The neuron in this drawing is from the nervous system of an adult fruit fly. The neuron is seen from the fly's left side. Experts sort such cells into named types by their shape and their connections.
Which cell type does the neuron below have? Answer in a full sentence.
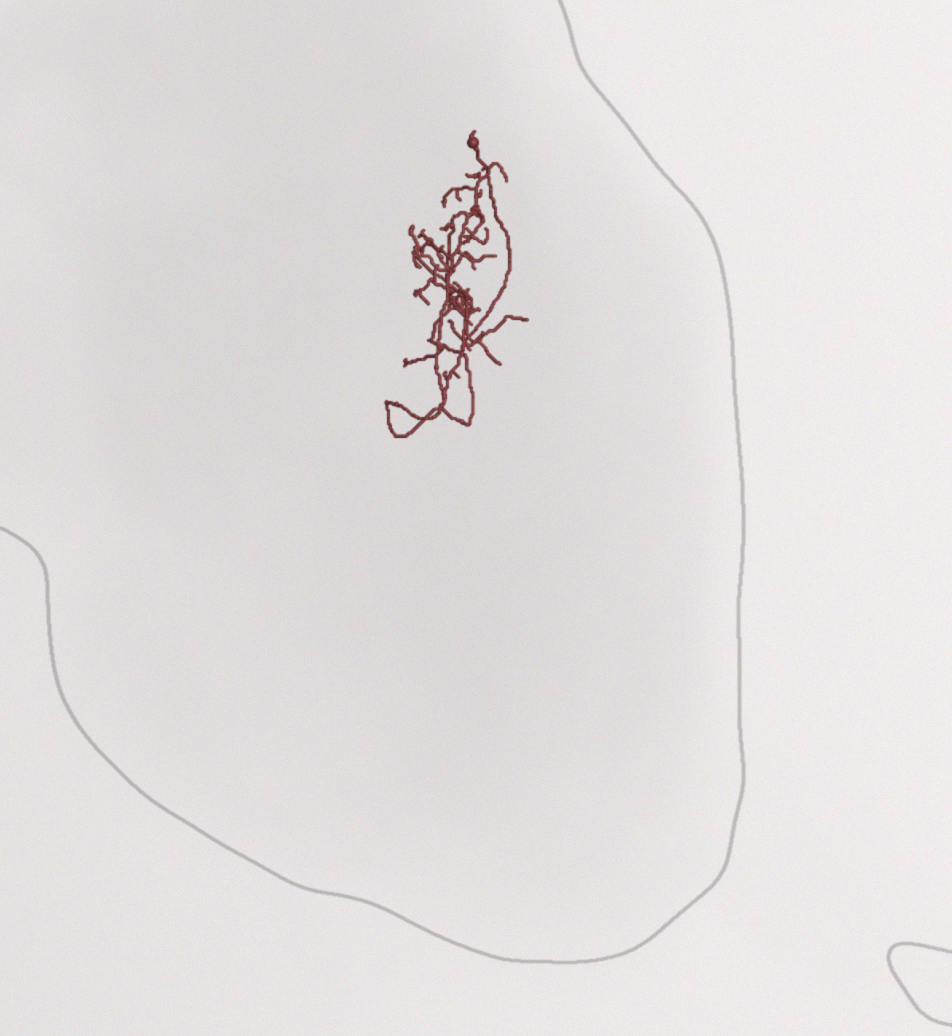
The cell type is LC29.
